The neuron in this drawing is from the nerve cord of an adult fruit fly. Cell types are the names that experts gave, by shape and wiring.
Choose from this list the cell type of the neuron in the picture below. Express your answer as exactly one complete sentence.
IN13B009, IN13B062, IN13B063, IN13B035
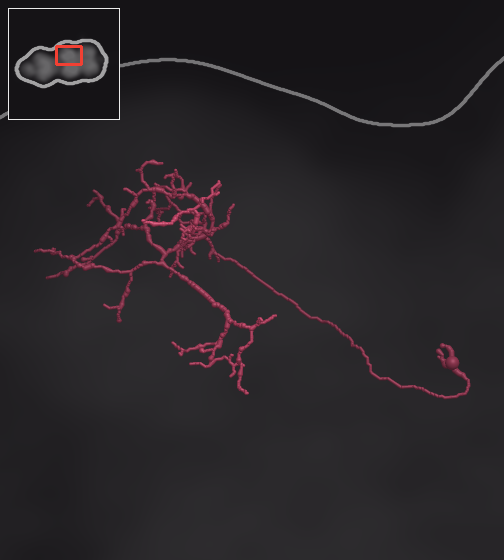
Within the cell type IN13B063 sits this neuron.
